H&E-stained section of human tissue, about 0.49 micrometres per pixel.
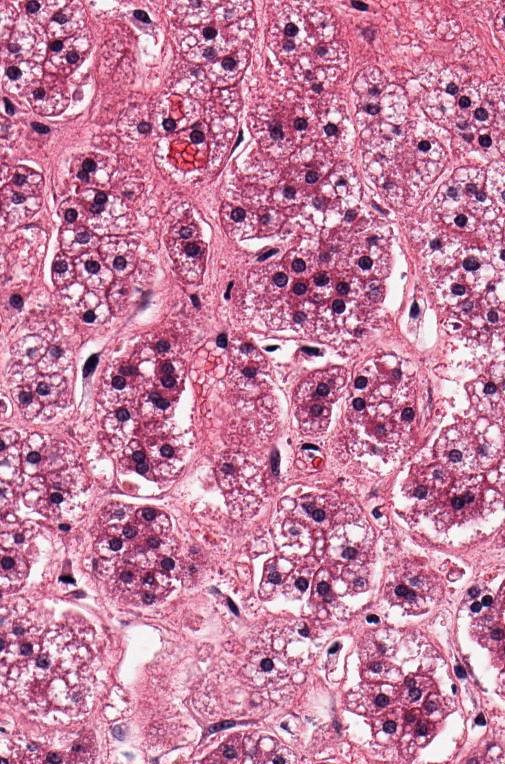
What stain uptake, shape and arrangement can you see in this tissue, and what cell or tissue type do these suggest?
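Cells are grouped throughout in rounded nests separated by thin partitions. Their cytoplasm is pale pink and filled with many small clear vacuoles. Their nuclei are small, round and darkly stained. Flattened, elongated nuclei in the partitions are consistent with capillary endothelium. This is adrenal gland.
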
